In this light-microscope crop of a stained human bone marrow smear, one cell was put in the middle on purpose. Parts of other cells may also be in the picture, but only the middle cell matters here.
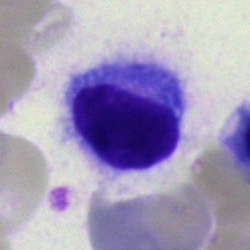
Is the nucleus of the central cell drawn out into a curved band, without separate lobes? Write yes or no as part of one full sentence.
No, the nucleus has not been drawn out into a band and is a compact round or oval mass.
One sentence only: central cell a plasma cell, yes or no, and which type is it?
No, instead of a plasma cell, the centred cell represents a hairy cell.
